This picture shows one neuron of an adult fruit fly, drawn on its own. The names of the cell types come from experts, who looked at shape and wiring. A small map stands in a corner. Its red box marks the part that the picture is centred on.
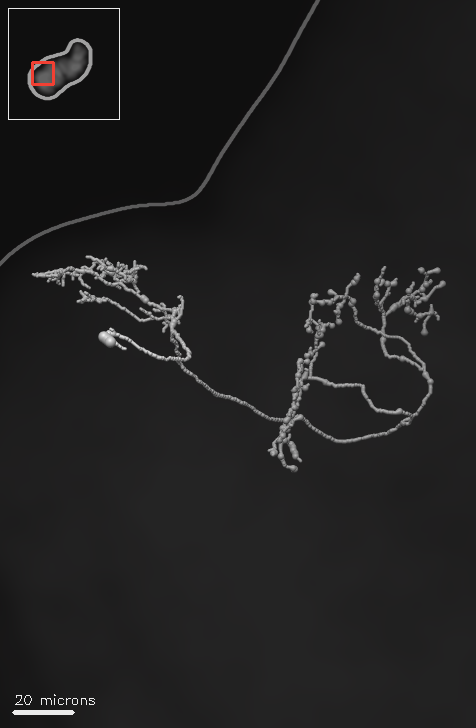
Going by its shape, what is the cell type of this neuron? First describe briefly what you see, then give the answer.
Its cell body lies on the left of the picture. By the scale bar it is about 140 microns wide in this view. The picture shows dozens of branch ends. This is a central-brain intrinsic neuron. It is of cell type FB8H.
